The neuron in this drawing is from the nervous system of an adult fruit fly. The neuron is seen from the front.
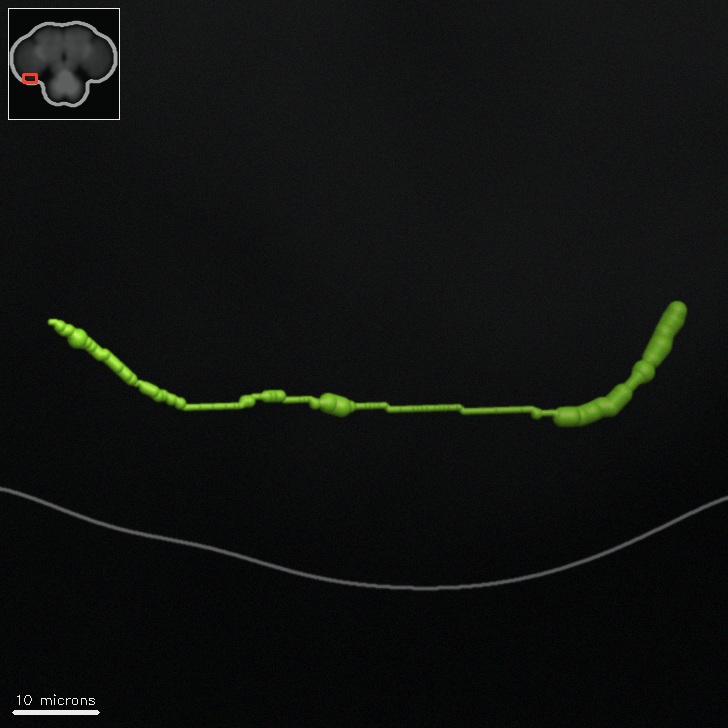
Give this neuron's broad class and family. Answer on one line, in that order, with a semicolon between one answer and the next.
photoreceptor or other optic-lobe sensory neuron; class visual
